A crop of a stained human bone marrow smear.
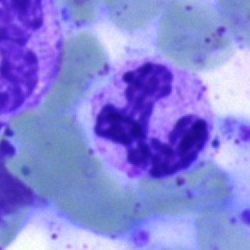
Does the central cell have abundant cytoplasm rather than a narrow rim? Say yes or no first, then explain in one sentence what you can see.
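Yes. The cytoplasm is plentiful and pale pinkish-lilac.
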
